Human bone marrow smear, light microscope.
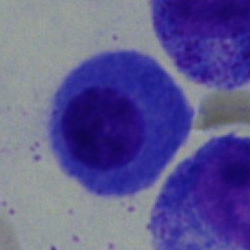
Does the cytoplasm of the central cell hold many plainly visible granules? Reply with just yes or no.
No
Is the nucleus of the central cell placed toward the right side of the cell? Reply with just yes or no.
No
